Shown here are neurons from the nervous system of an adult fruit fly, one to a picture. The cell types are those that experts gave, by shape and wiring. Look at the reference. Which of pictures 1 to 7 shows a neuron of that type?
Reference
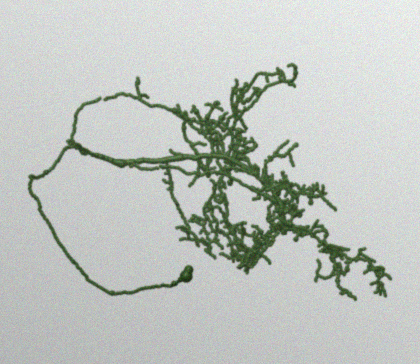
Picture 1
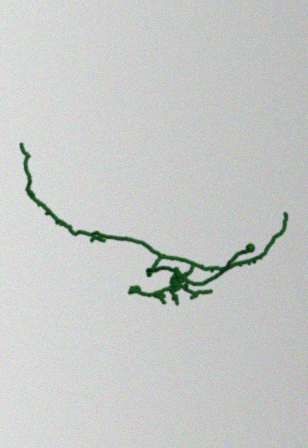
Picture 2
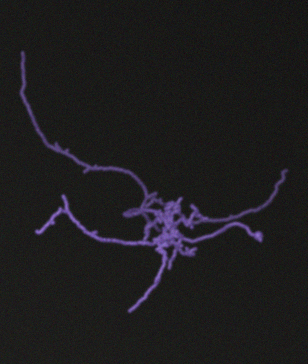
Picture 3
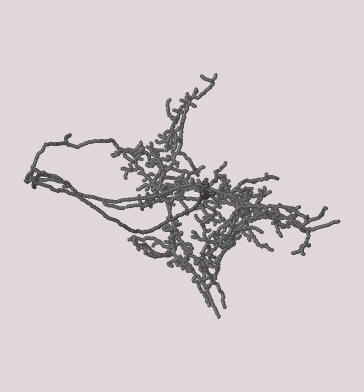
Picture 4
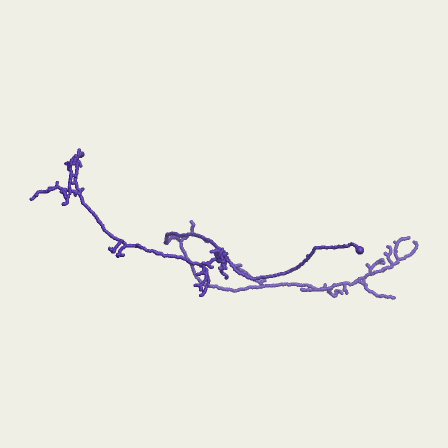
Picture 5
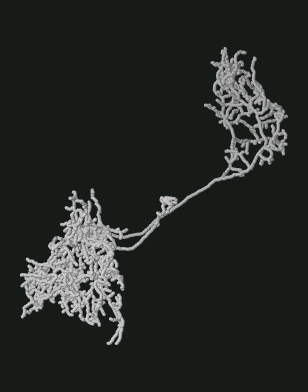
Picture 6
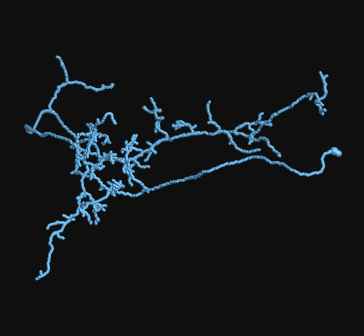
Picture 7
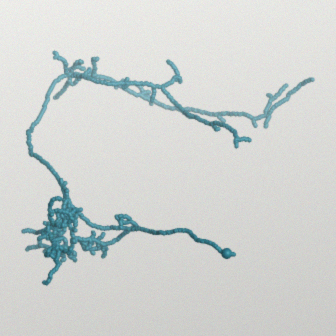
3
